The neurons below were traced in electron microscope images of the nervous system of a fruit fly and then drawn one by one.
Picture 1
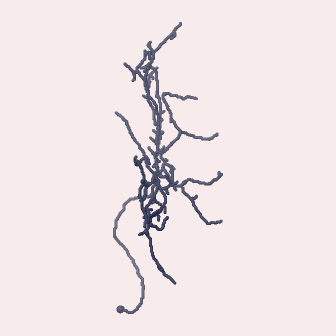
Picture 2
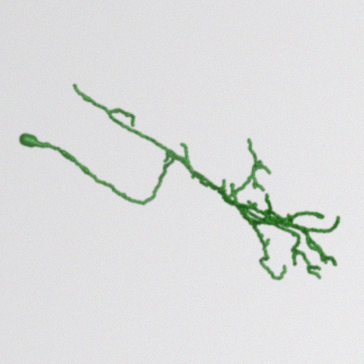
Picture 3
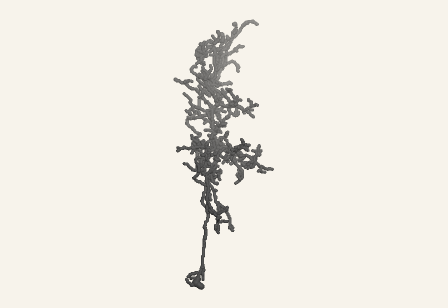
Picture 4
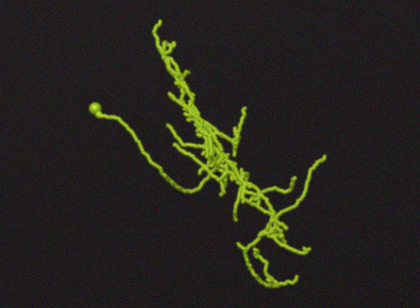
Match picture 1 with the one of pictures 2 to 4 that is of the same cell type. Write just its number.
4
